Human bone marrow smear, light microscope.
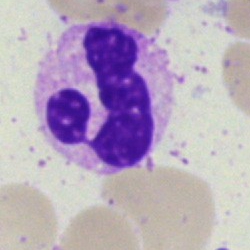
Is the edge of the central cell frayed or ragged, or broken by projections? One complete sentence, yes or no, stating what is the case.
No, this cell has a smooth edge with no projections, blebs or tags.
